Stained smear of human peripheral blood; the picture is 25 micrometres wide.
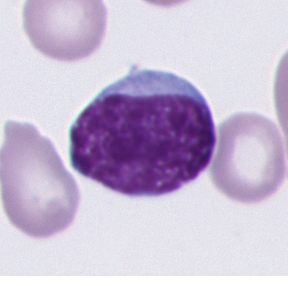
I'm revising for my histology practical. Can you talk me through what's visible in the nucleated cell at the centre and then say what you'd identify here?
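The cell measures about 13 by 11 micrometres, and the nucleus fills about 80% of its area. Pale blue cytoplasm forms a narrow cap only along the top of the cell. The nuclear edge facing this cytoplasm runs nearly straight. A single tiny projection sticks out from the top edge of the cell. The cell is a myeloblast.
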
